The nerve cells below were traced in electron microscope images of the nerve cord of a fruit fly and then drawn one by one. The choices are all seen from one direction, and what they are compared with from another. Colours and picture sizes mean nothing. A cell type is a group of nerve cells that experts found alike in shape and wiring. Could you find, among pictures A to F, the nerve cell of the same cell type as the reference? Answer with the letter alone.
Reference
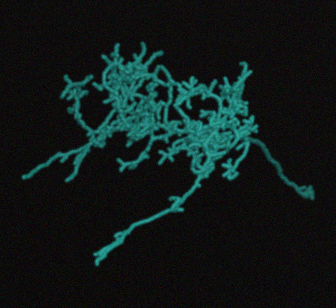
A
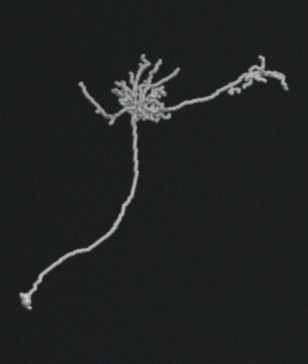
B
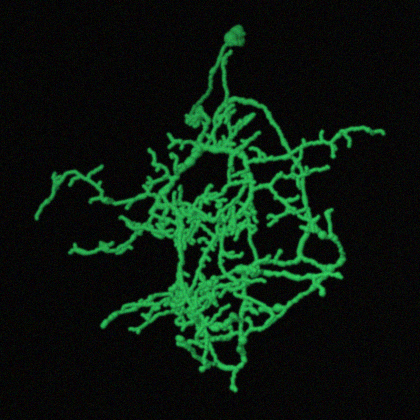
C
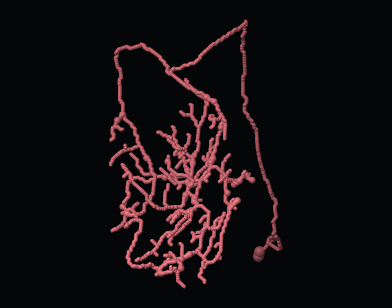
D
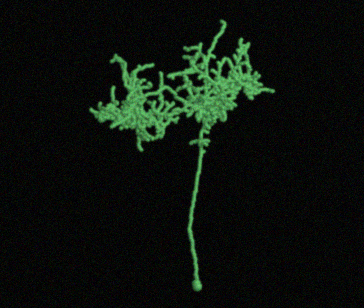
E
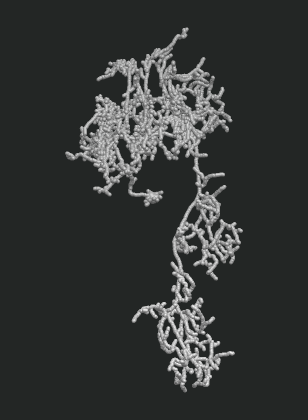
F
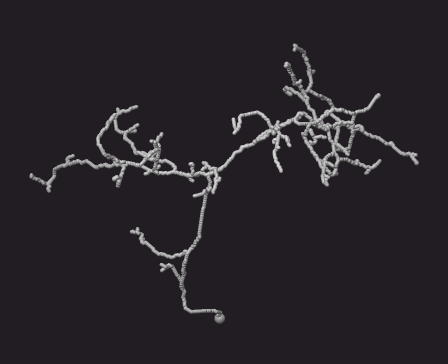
D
